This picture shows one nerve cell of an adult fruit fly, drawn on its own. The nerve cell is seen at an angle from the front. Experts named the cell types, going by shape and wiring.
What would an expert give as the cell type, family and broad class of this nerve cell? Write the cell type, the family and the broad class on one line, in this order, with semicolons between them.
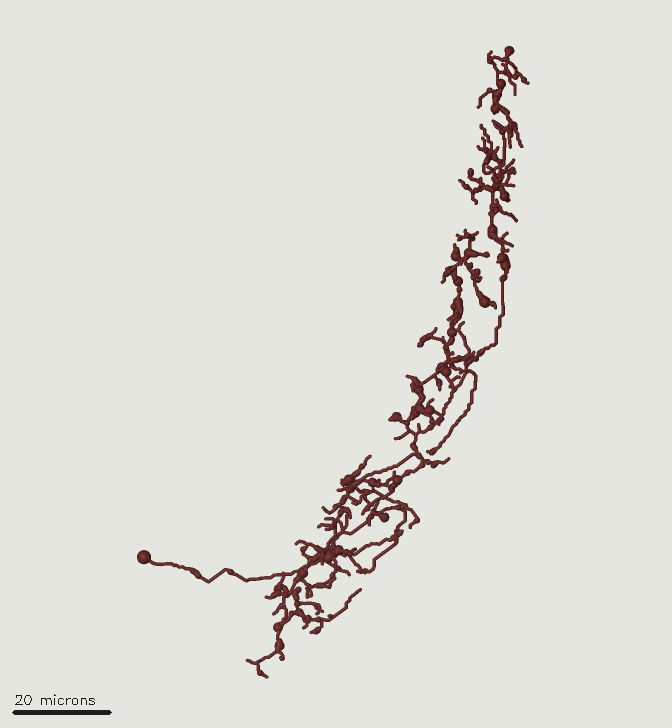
LPi2c; LPi; optic-lobe intrinsic neuron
